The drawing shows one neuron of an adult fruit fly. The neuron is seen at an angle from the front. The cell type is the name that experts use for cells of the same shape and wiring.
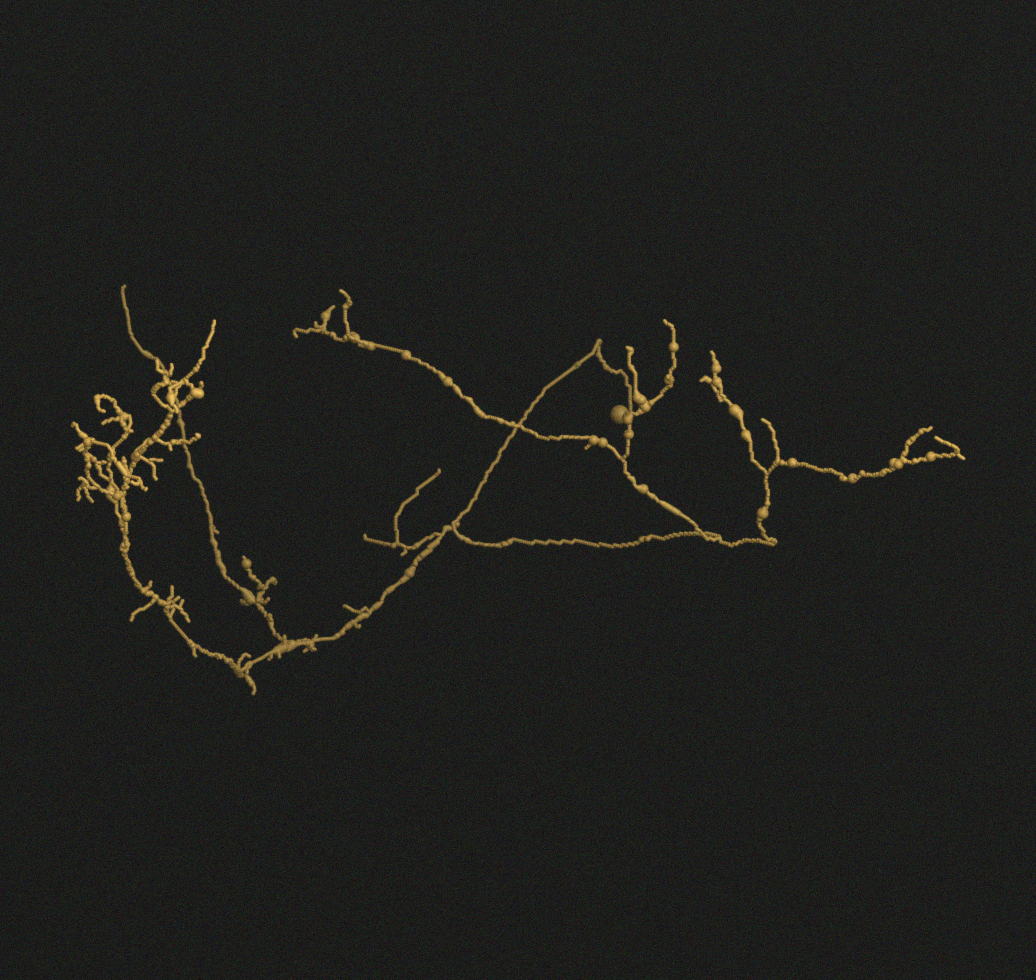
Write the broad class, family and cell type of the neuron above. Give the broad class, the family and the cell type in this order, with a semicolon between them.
central-brain intrinsic neuron; hemilineage DM6_ventral; LAL188_a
